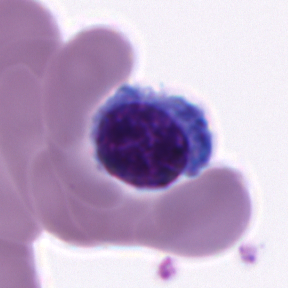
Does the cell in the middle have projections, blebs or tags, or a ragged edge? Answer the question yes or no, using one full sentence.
Yes, it is a rough outline that this cell has.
